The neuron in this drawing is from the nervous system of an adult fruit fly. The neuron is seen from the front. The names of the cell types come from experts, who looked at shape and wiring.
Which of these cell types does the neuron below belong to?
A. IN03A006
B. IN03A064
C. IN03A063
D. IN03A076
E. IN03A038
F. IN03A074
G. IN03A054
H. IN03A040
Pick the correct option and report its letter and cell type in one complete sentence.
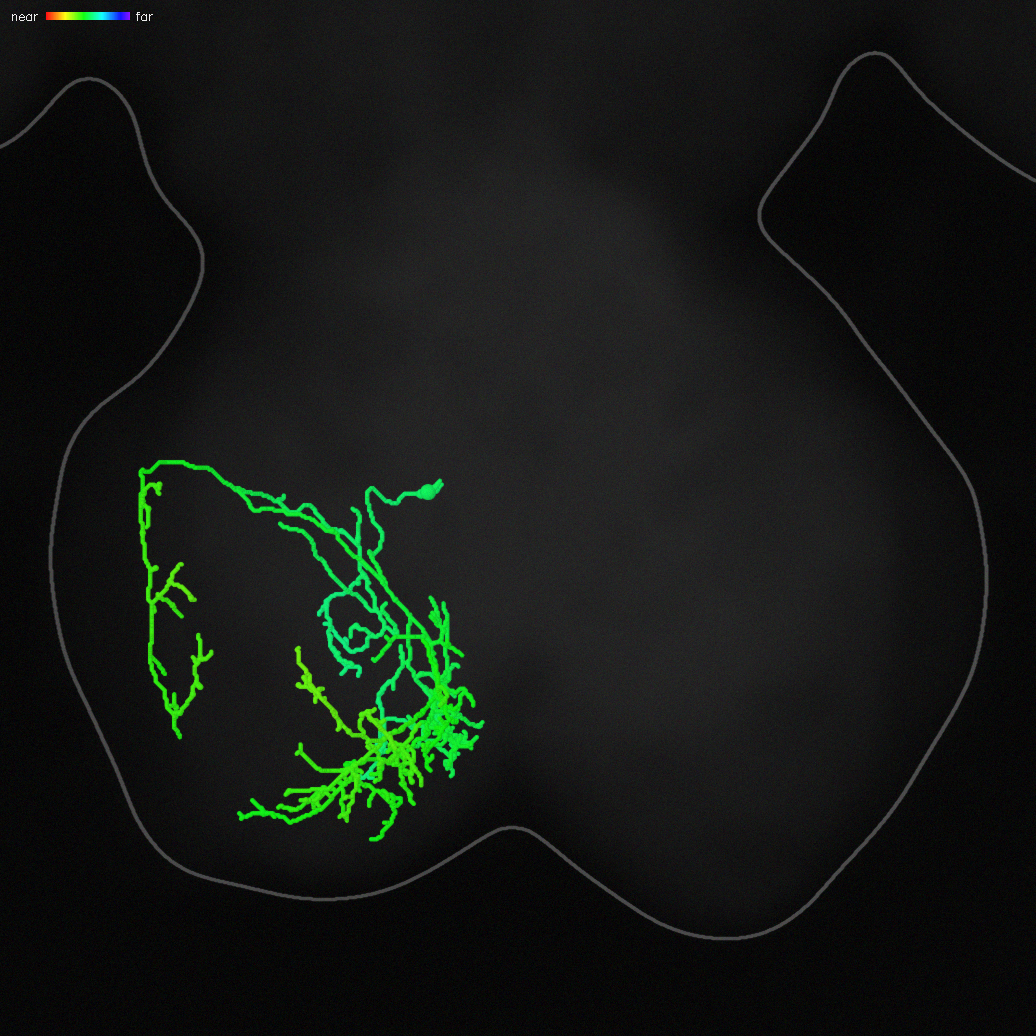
Option D states the cell type of the neuron, which is IN03A076.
